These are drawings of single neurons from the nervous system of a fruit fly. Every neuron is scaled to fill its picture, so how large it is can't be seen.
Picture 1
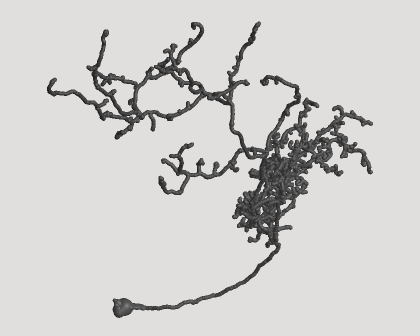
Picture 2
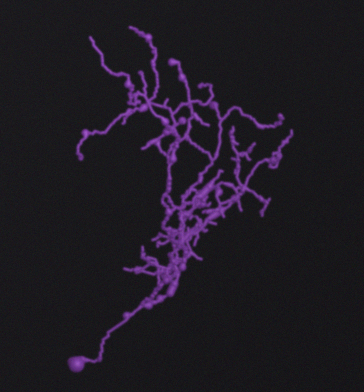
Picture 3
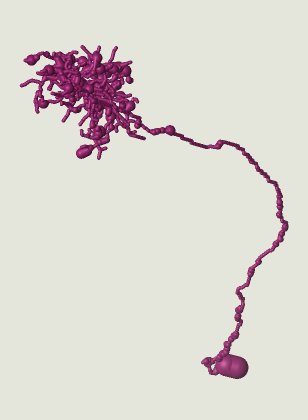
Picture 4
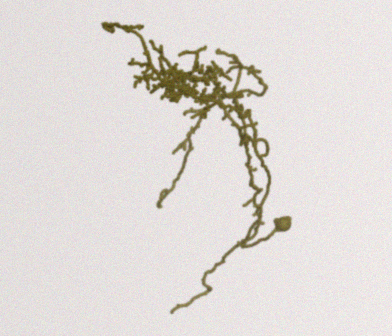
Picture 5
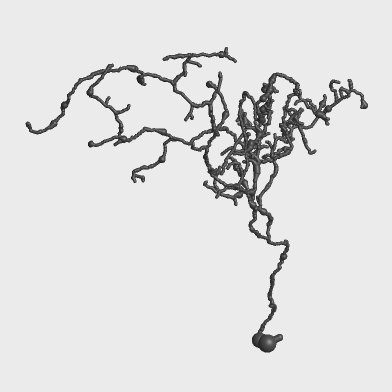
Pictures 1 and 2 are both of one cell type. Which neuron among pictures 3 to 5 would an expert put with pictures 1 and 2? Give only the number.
5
